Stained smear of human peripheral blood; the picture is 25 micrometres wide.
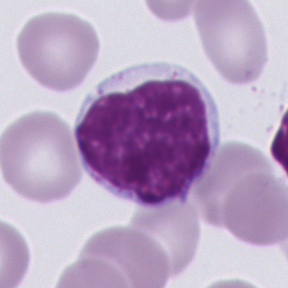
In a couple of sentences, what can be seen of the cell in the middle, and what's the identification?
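Cytoplasm pale blue, with a few fine purple-red granules; no vacuoles. Smooth cell outline, no surface projections. Large granular lymphocyte.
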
